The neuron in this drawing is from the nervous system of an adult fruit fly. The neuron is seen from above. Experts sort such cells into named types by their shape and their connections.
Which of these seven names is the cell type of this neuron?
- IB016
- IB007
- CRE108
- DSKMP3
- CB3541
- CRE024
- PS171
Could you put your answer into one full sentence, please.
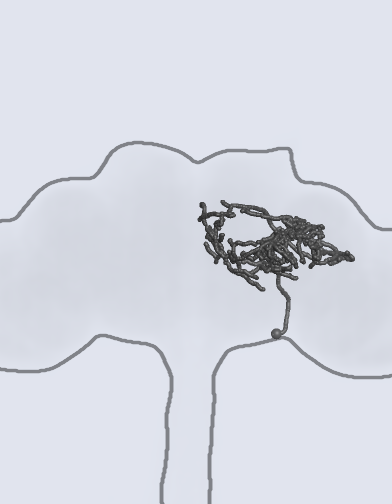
Included in the cell type DSKMP3 is this neuron.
